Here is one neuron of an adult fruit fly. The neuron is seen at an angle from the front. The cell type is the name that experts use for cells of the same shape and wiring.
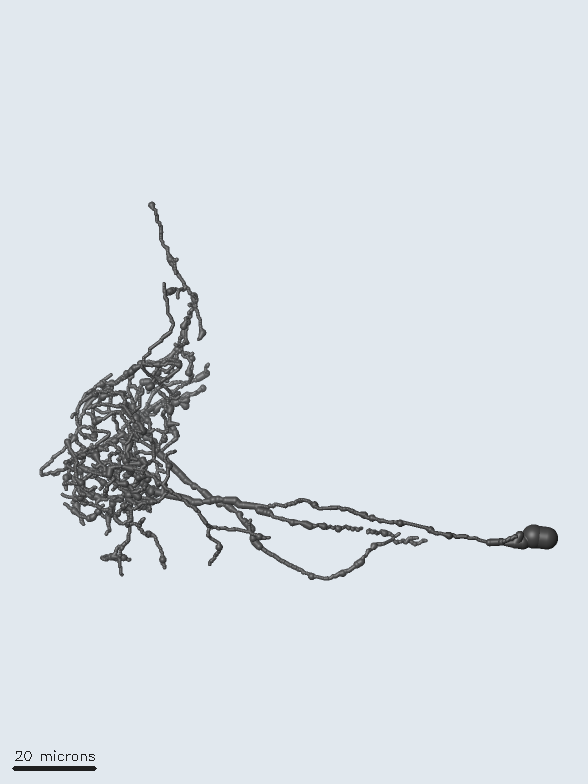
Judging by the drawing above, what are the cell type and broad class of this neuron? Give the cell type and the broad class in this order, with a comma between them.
GNG627, central-brain intrinsic neuron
